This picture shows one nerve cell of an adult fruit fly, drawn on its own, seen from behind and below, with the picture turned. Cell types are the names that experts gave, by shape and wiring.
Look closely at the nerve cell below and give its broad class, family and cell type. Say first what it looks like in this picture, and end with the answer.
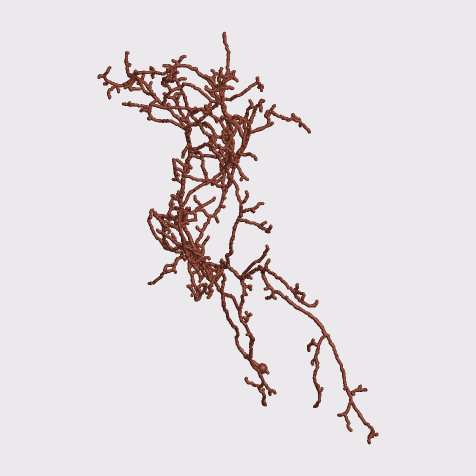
The cell body can be seen at the bottom of the picture. The picture shows dozens of branch ends. Its broad class is central-brain intrinsic neuron. The family is hemilineage SMPad2. Its cell type is PS002.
